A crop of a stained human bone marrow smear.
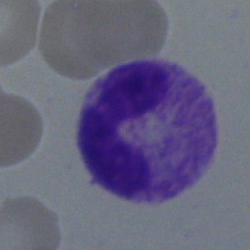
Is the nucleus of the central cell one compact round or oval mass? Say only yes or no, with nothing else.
No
